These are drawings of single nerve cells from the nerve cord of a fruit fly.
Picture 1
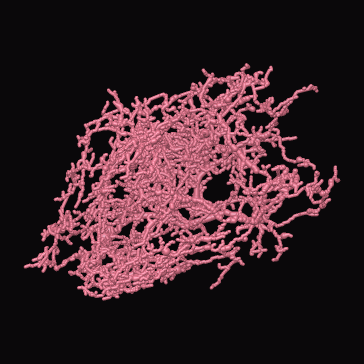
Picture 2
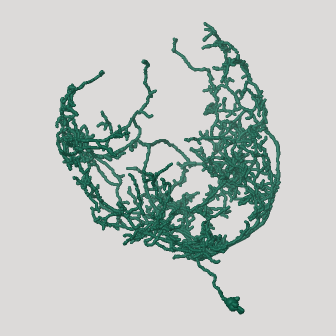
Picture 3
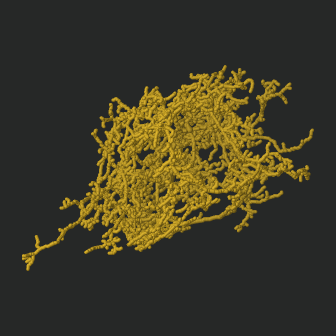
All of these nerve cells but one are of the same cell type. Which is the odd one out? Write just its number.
2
